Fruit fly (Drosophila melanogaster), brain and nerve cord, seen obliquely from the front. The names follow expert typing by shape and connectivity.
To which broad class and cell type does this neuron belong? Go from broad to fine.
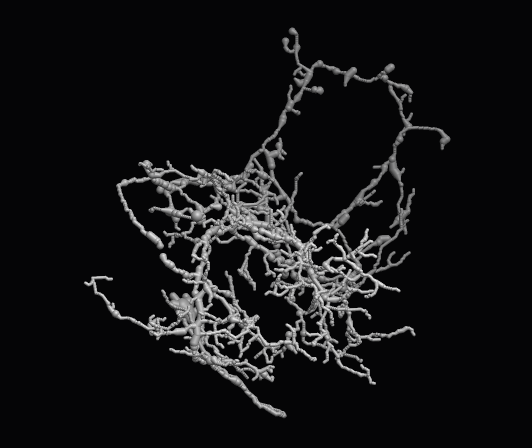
central-brain intrinsic neuron; GNG586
